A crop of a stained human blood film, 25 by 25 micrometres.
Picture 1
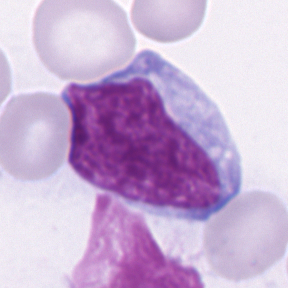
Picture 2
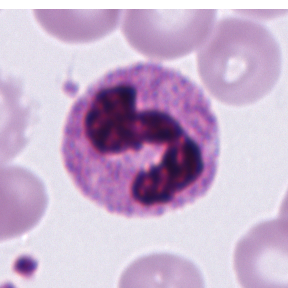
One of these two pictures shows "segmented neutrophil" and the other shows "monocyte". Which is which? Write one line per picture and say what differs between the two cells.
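In picture 1 we see a monocyte: The cytoplasm shows no visible granules.
In picture 2 we see a segmented neutrophil: Fine pink-violet granules fill the cytoplasm evenly.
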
